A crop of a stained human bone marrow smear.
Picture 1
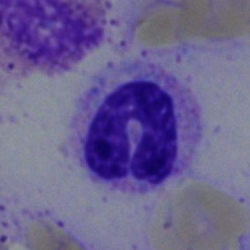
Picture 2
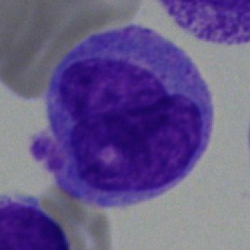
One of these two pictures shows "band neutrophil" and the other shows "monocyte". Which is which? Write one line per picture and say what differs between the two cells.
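Picture 1: band neutrophil. Fine pinkish-violet granules are scattered through the cytoplasm.
Picture 2: monocyte. No granules are visible in the blue-violet cytoplasm.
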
